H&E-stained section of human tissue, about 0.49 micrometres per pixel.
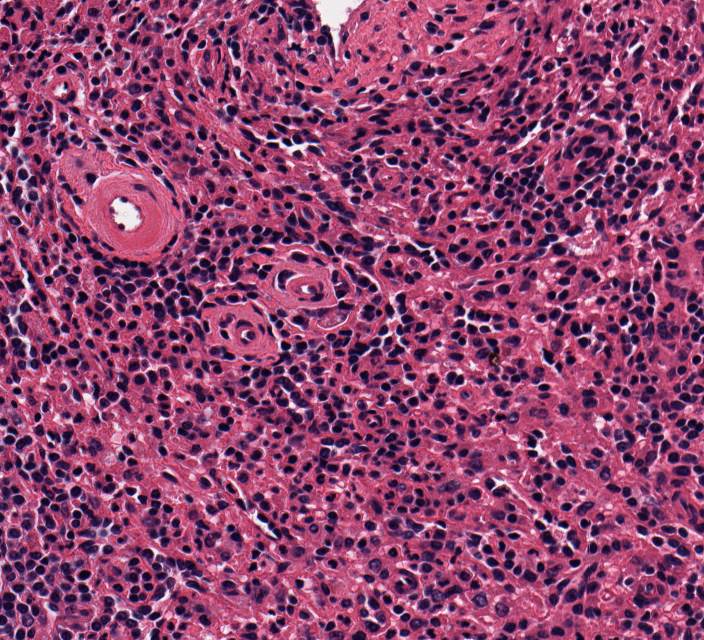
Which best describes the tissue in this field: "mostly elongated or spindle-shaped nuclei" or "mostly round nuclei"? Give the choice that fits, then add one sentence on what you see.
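Mostly round nuclei. Most of the cells are small, with round, dark-staining nuclei and scant cytoplasm.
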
